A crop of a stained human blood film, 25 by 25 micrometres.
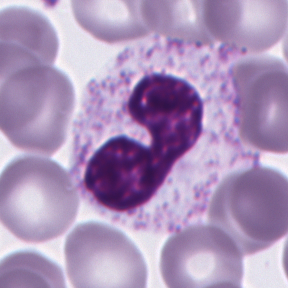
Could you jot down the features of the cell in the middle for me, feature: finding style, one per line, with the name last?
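Outline: roughly round, edge indistinct, marked mainly by the outermost granules
Granules: many, small, violet-purple, scattered throughout the cytoplasm
Spacing: sparse enough that the nuclear outline shows clearly
Nucleoli: none visible
Name: segmented neutrophil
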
